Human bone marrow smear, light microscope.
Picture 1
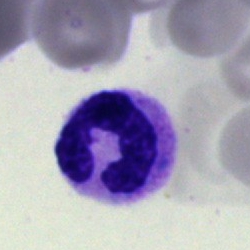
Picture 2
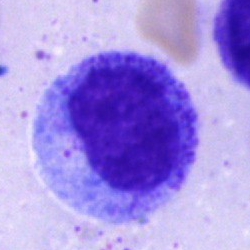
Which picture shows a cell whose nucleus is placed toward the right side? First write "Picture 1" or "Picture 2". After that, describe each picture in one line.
Picture 2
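In picture 1: The cytoplasm is a pale pinkish-lilac rim, widest on the right side of the cell.
In picture 2: The nucleus lies off-centre, pushed toward the upper right of the cell.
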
